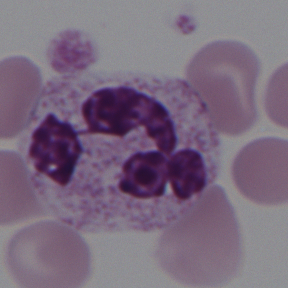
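Segmented neutrophil: the nucleated cell at the centre. Its cytoplasm is abundant, pale pinkish-lilac and filled with fine lilac-pink granules, with no vacuoles seen. No nucleoli are visible in the nucleus.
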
